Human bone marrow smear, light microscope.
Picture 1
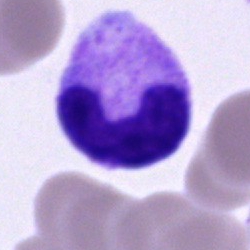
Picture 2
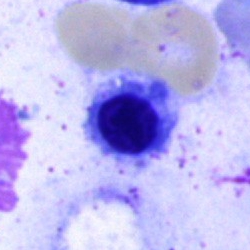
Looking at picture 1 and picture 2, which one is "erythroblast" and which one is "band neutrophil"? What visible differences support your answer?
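The band neutrophil appears in picture 1, the erythroblast in picture 2. The band neutrophil has a smooth oval outline that narrows slightly toward the top, whereas the erythroblast is roughly round, with a ragged cytoplasmic edge carrying small irregular tags. In the band neutrophil the nucleus is bent into a U, opening upward, and lies in the lower half of the cell.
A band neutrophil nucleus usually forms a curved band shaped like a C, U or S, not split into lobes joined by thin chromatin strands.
Chromatin is dense in both cells, deep purple throughout in the band neutrophil and very dark purple in the erythroblast, and neither shows a nucleolus.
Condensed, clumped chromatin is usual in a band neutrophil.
The erythroblast's cytoplasm is deep blue and free of granules, while that of the band neutrophil contains no vacuoles.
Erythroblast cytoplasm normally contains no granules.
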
